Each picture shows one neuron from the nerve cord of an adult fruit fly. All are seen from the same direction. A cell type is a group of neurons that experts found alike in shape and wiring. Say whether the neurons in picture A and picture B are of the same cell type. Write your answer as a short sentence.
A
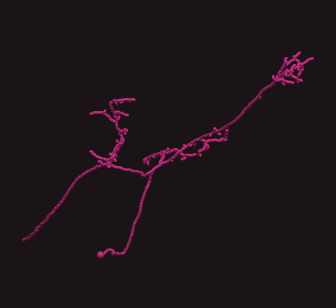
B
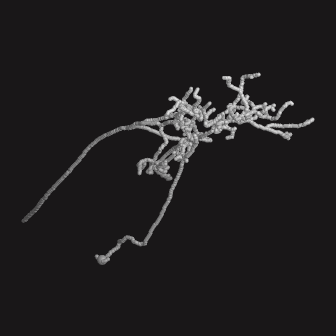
They are of different cell types.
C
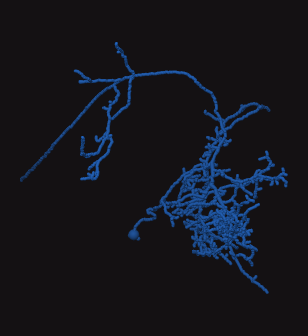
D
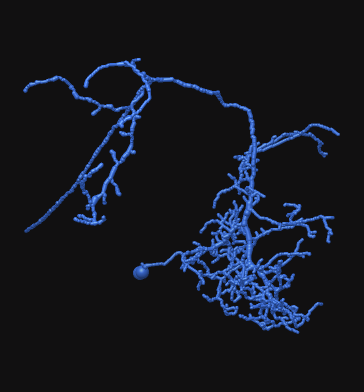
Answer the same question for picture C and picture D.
They are of the same cell type.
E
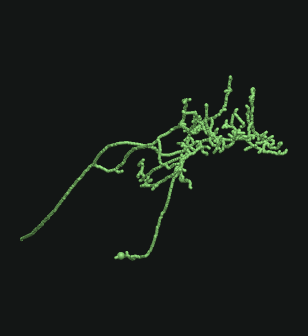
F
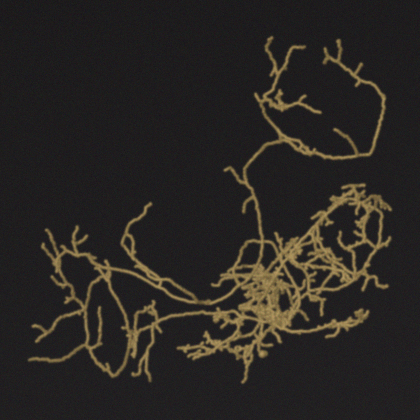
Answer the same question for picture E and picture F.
They are of different cell types.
